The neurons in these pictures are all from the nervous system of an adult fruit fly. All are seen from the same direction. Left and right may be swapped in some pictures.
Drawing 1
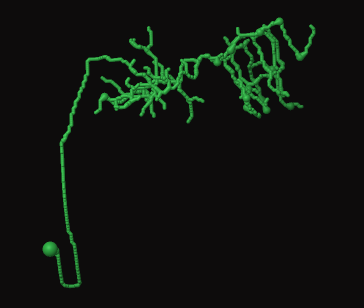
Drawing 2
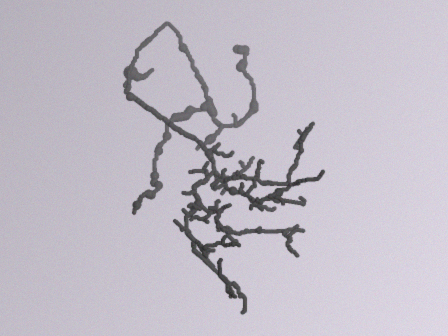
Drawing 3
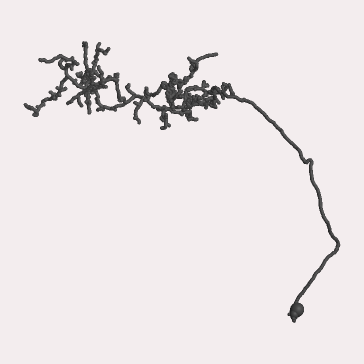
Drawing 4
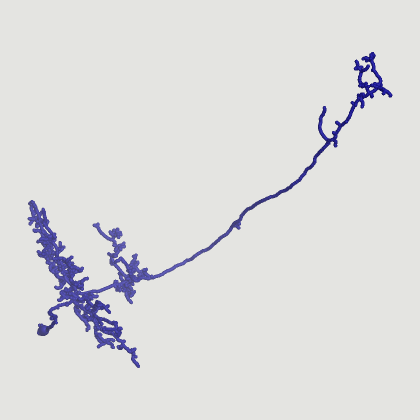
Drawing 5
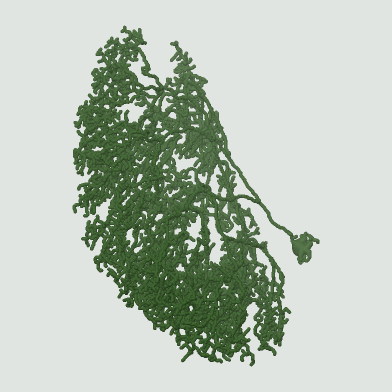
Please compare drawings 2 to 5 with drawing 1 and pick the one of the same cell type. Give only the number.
3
